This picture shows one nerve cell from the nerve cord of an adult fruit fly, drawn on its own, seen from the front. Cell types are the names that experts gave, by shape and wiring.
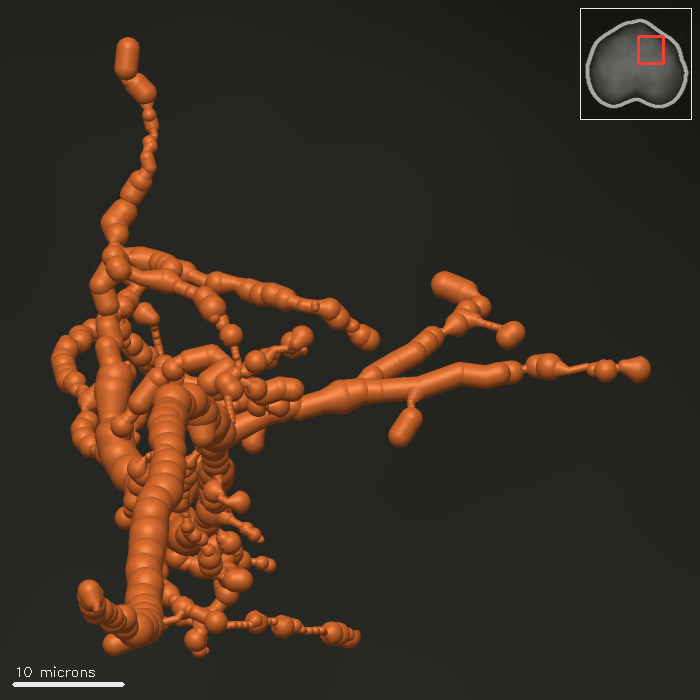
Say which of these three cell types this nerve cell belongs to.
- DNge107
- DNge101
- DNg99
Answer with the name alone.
DNg99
